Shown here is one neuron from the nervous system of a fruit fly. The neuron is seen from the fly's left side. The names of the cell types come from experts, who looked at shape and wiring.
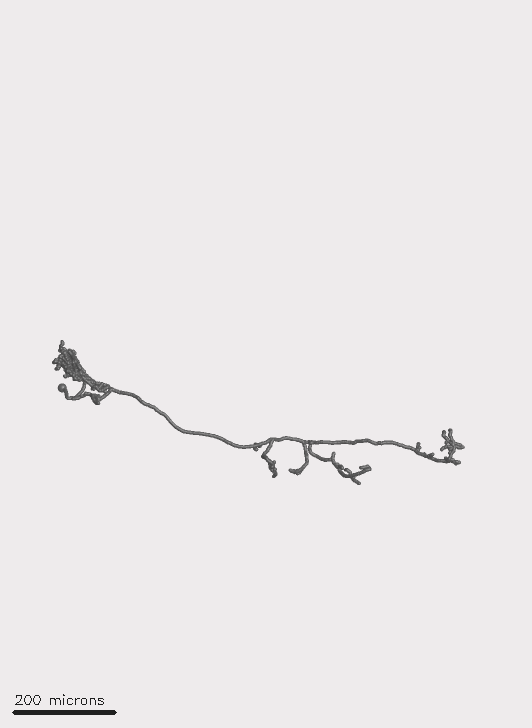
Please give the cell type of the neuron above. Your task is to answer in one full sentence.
By its cell type, the neuron is DNg65.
